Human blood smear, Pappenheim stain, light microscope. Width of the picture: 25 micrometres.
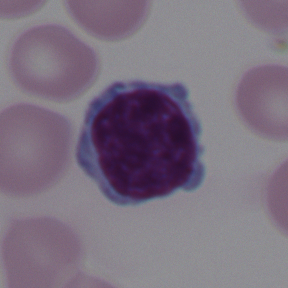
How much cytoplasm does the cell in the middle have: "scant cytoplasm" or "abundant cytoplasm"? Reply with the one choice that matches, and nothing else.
Scant cytoplasm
